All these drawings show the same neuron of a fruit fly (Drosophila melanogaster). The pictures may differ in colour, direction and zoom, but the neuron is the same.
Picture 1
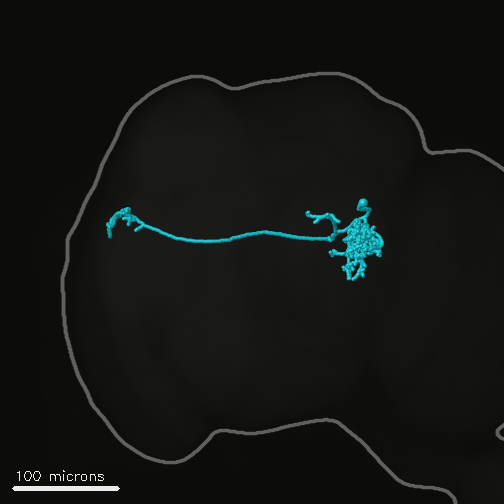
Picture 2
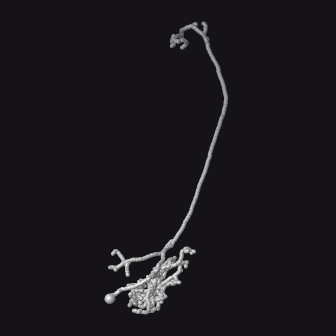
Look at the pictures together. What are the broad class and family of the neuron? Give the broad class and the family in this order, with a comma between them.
central-brain intrinsic neuron, hemilineage VLPl2_posterior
